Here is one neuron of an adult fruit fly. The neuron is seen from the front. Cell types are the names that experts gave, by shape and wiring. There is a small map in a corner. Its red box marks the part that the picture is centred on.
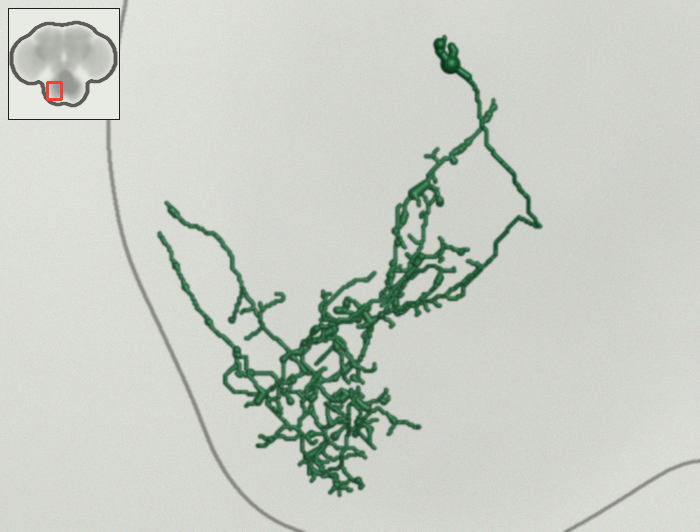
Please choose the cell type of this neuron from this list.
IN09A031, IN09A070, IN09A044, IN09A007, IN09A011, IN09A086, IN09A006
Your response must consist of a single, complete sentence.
Among cell types, the one for this neuron is IN09A031.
